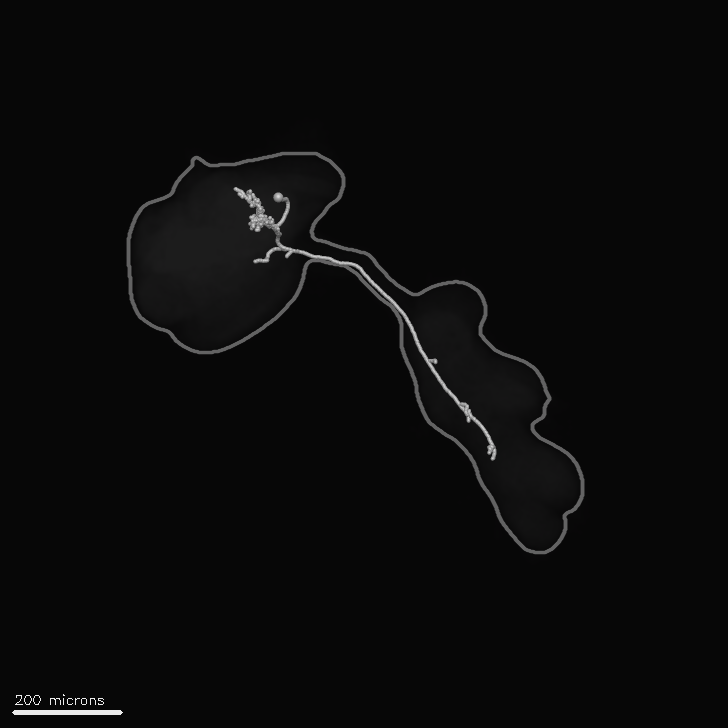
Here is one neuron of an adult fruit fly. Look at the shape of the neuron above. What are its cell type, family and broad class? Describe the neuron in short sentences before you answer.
The cell body is at the top of the picture. By the scale bar it is about 500 microns tall in this view. The cell type is DNge091. Its family is hemilineage LB7. This is a descending neuron.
